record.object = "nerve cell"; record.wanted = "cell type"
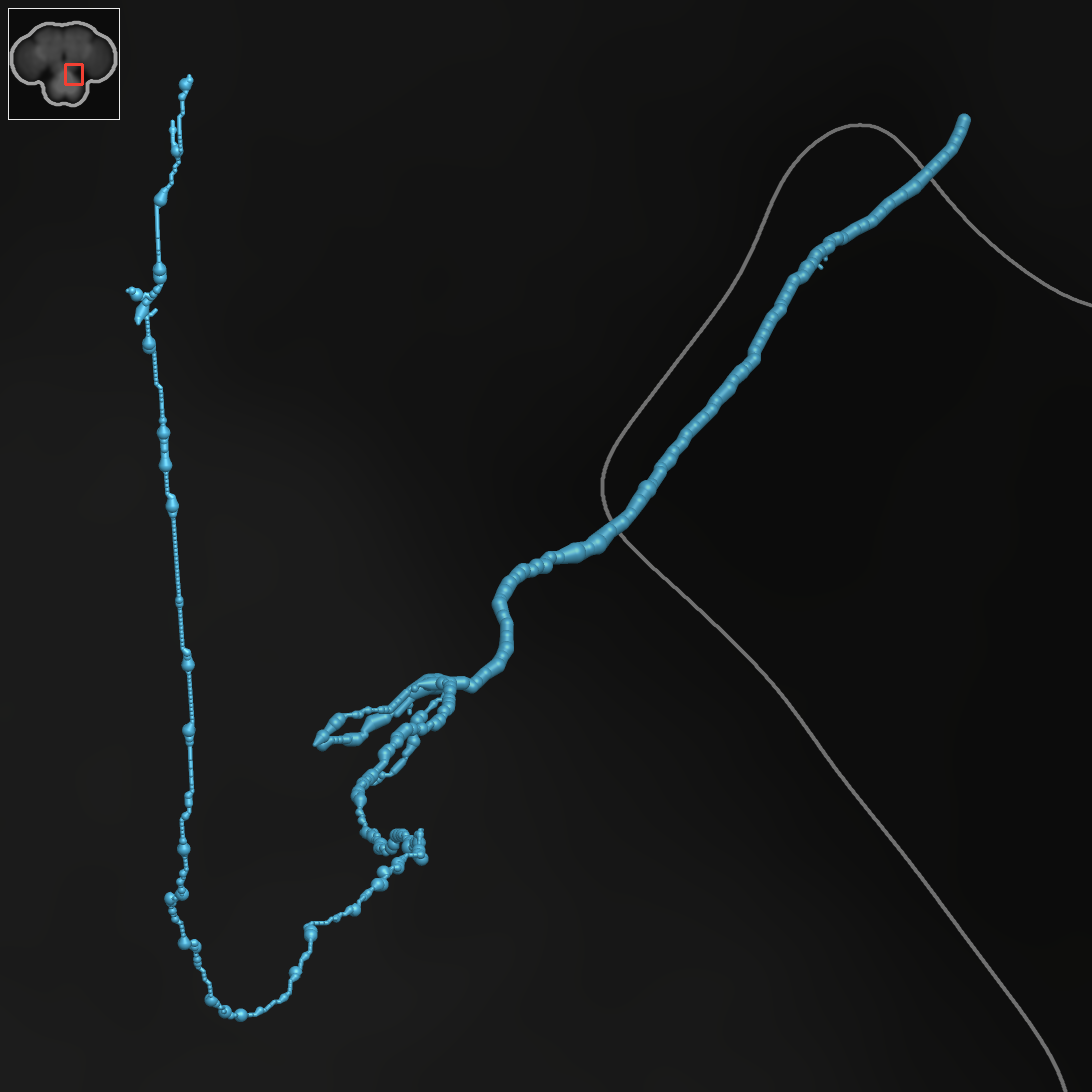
SApp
